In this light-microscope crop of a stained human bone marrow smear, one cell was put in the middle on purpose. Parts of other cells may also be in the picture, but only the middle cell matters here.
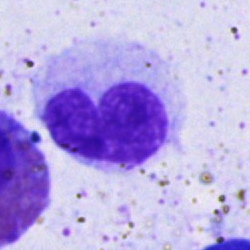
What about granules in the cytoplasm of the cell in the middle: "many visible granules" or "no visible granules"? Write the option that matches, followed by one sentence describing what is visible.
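No visible granules. No distinct granules can be seen in the cytoplasm.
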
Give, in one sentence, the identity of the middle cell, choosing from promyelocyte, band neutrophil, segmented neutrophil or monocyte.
On this slide crop, the central cell is a band neutrophil.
